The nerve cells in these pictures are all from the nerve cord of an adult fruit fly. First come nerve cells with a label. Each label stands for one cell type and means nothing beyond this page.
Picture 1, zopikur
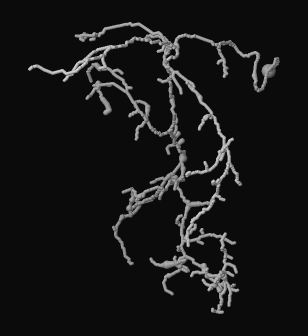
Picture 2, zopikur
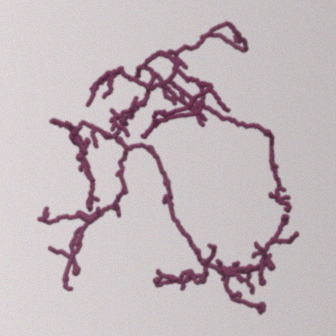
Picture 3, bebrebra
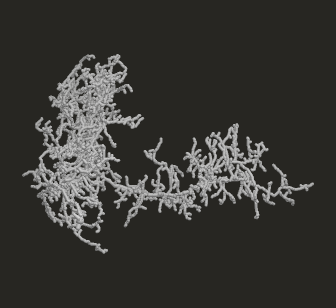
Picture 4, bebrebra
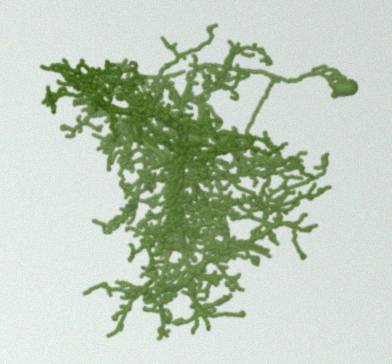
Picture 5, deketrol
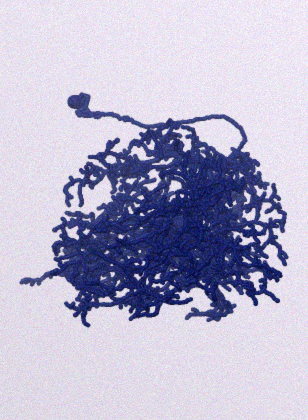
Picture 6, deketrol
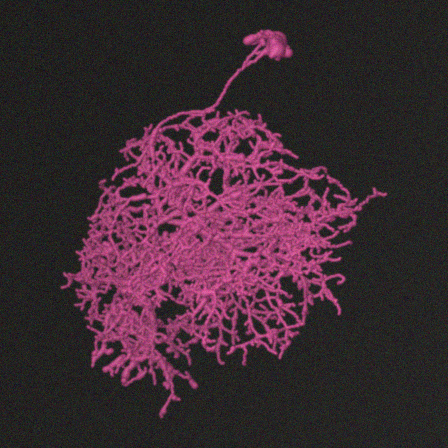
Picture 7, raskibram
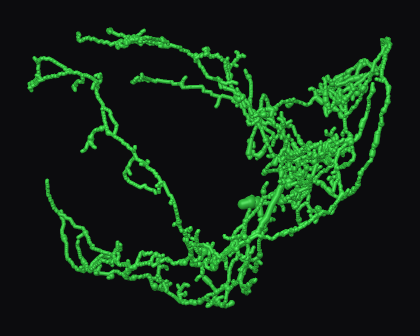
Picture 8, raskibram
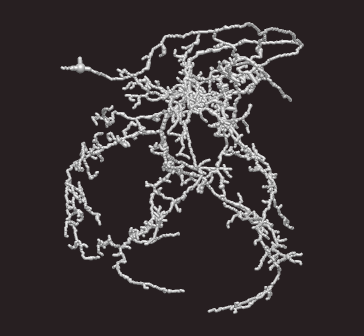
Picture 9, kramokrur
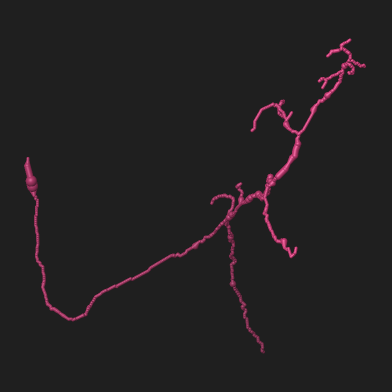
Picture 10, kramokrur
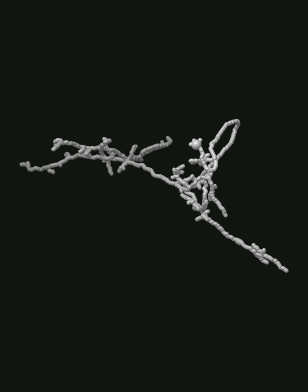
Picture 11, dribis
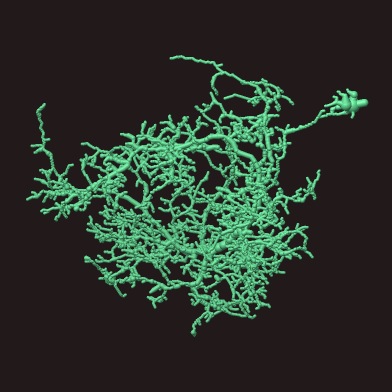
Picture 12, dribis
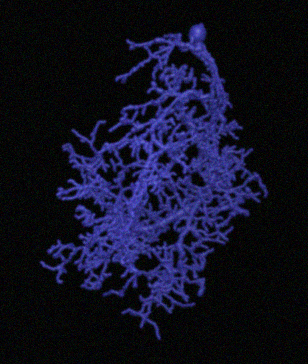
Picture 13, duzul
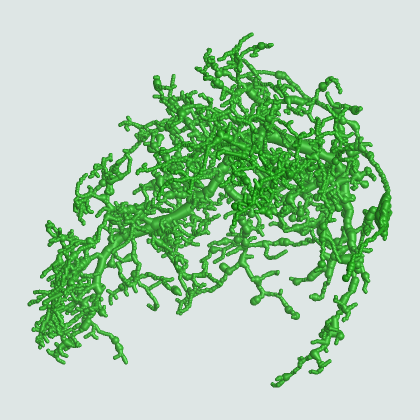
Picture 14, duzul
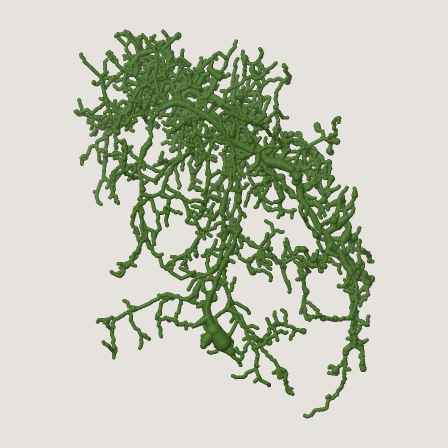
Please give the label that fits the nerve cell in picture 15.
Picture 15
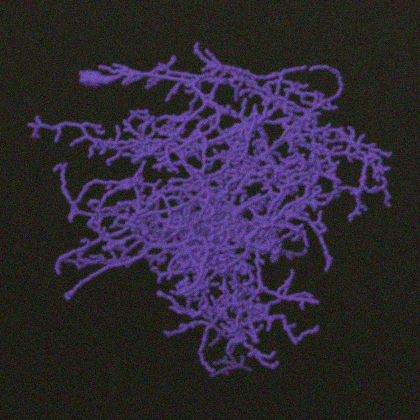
bebrebra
